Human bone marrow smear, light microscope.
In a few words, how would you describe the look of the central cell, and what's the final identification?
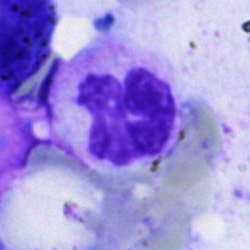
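Outline: round, smooth. Nucleus: two lobes, with a notch cutting into the top between them. Chromatin: dark purple, coarsely clumped. Cytoplasm: no coarse dark granules. Segmented neutrophil.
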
